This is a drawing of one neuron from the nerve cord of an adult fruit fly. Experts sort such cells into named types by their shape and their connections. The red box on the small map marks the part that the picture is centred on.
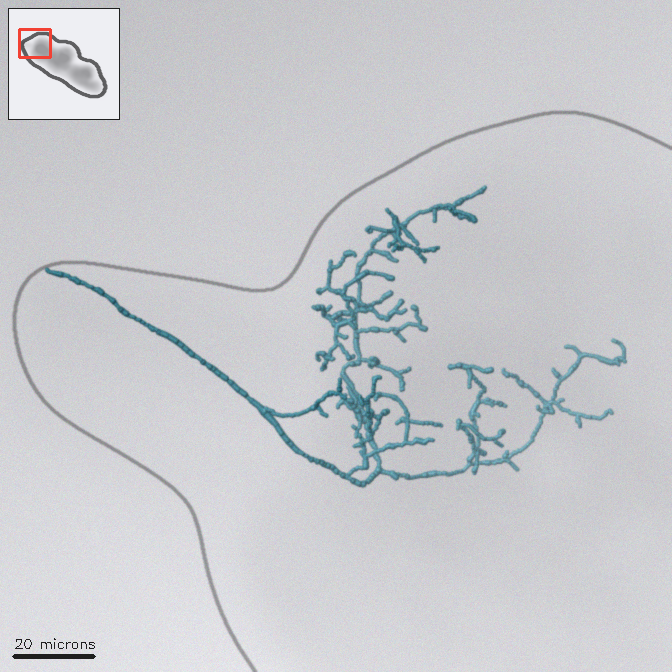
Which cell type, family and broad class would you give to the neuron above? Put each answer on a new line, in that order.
DNge039
DNge
descending neuron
